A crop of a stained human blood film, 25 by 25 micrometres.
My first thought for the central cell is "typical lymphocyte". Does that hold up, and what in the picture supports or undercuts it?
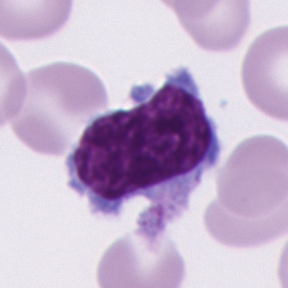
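What settles it is the chromatin, dark purple and coarsely clumped, together with a nucleus showing no nucleoli. So yes, typical lymphocyte fits.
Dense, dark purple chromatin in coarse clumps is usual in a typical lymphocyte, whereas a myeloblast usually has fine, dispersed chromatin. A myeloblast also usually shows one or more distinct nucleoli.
With none visible here, myeloblast loses further ground. The rest is simply what you see: the nucleus measures about 12 by 8 micrometres, the border is ragged and uneven, and short frayed tufts of cytoplasm stick out at the upper right. Red cells lie around it, though none overlaps the nucleus.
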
